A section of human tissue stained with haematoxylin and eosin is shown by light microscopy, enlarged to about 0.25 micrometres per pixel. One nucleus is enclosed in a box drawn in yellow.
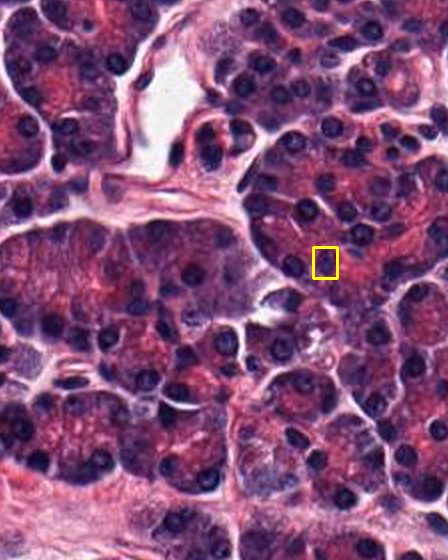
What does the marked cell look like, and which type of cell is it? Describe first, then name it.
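The nucleus is round to slightly oval and dark, about the same size as the neighbouring nuclei. The cell's own outline is not clearly visible; its cytoplasm merges with that of the cells beside it. It lies inside a large, rounded group of similar cells with closely spaced dark nuclei, set away from the pale strands that separate the groups. Type of cell: pancreatic acinar cell.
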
